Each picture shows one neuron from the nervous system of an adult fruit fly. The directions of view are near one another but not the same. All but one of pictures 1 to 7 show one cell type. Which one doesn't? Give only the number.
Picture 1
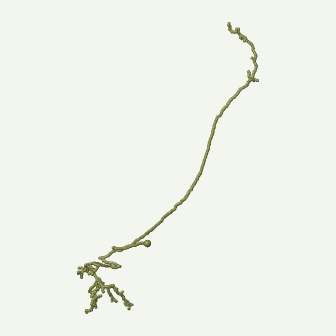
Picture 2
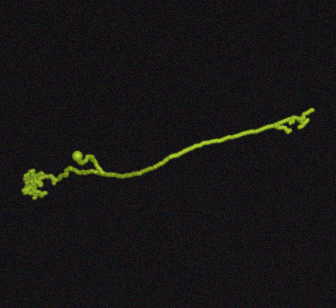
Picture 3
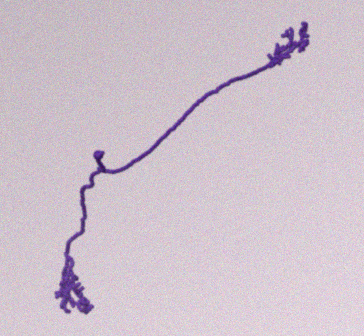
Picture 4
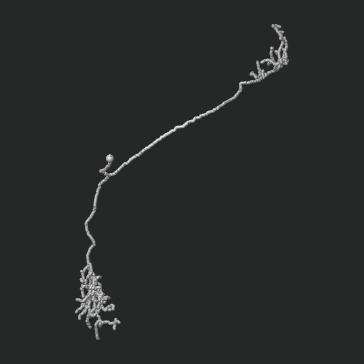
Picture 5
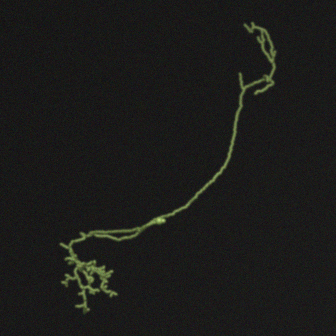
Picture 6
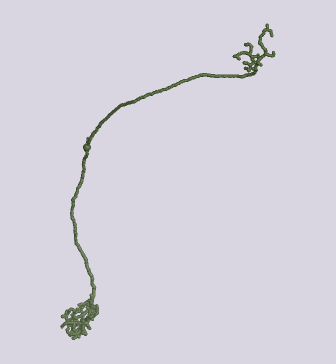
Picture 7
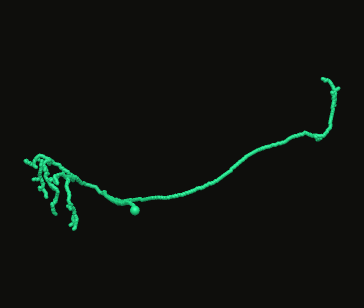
2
